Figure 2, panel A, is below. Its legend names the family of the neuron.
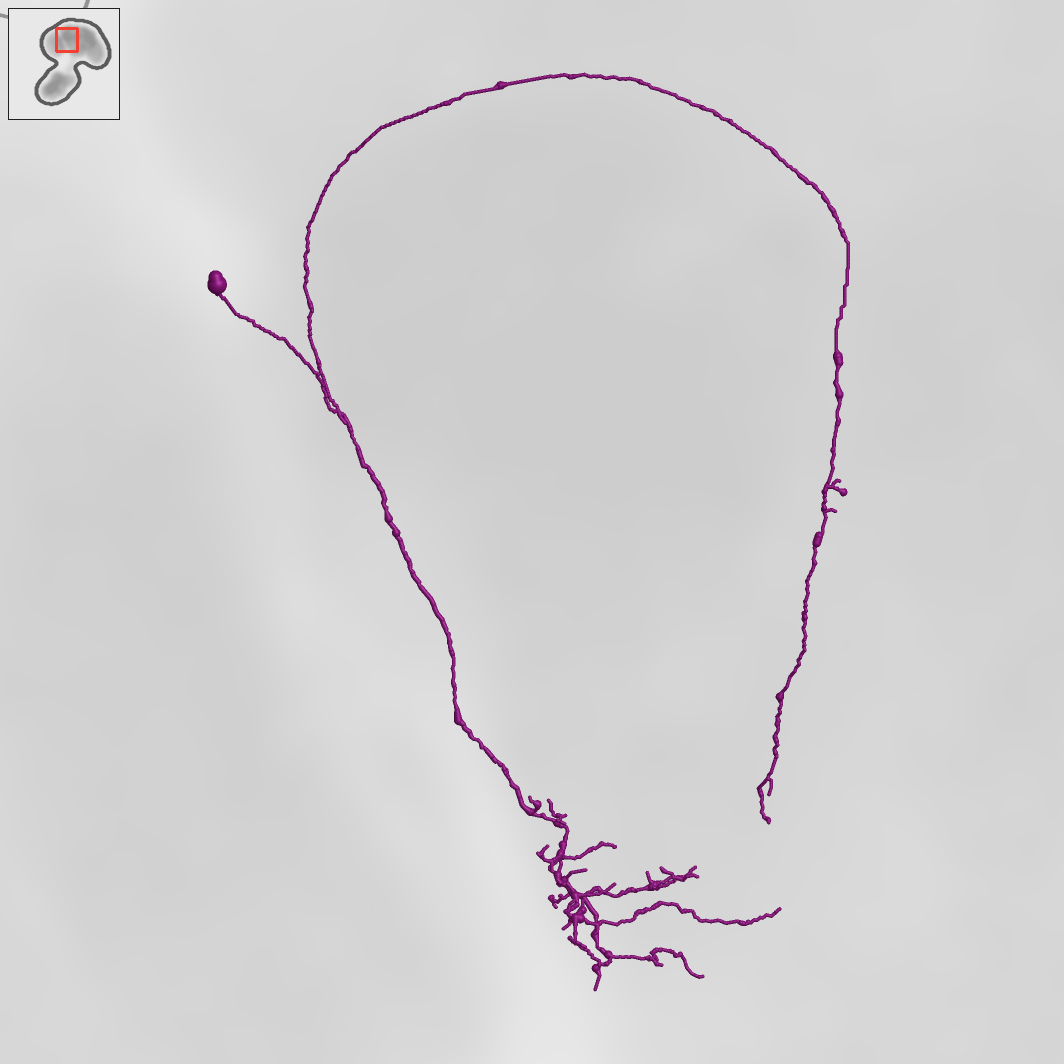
hemilineage SLPa&l1_lateral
